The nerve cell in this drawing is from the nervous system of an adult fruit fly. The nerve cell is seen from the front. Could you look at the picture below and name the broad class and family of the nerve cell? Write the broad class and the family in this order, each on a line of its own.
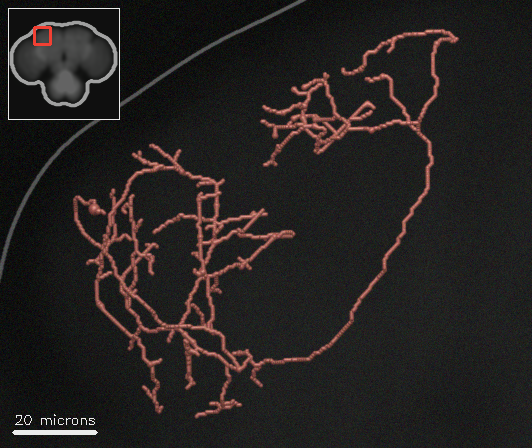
central-brain intrinsic neuron
hemilineage SLPal2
